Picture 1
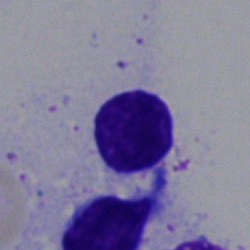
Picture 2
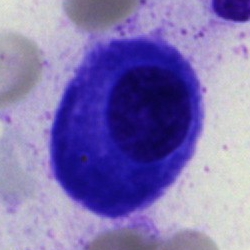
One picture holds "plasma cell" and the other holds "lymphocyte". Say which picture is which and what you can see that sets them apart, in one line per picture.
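In picture 1 we see a lymphocyte: Almost no cytoplasm is visible around the nucleus.
In picture 2 we see a plasma cell: The cytoplasm is abundant and stains a deep blue.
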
